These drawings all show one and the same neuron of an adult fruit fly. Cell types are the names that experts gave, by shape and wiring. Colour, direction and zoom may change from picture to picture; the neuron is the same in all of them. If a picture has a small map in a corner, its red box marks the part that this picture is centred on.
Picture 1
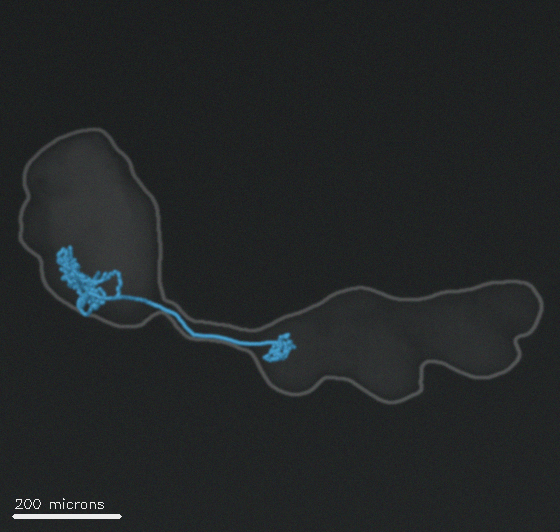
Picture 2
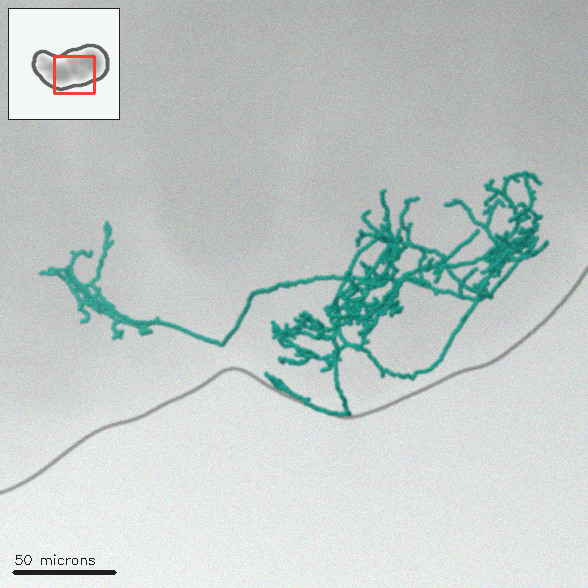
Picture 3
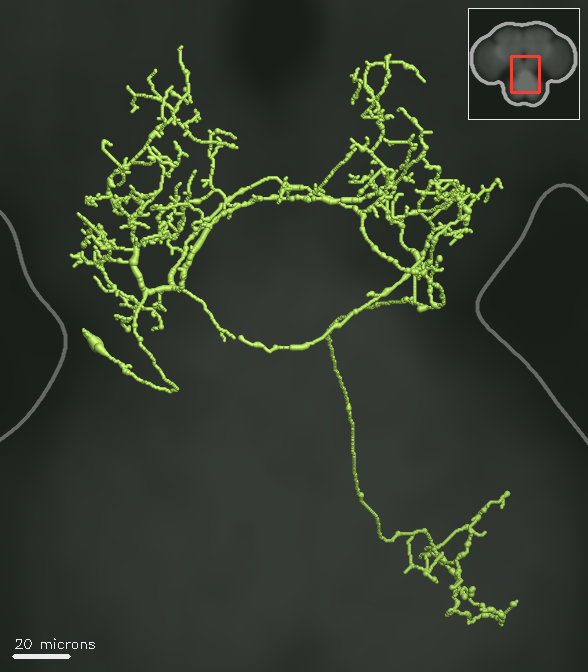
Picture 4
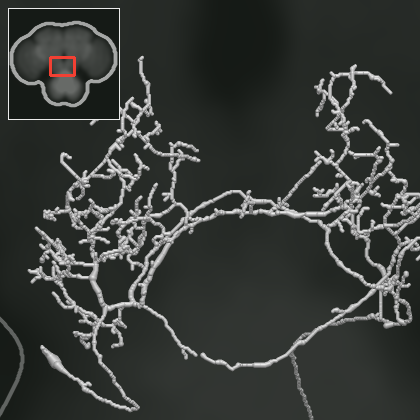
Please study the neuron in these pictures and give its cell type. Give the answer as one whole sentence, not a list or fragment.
This neuron is a member of the DNge077 cell type.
